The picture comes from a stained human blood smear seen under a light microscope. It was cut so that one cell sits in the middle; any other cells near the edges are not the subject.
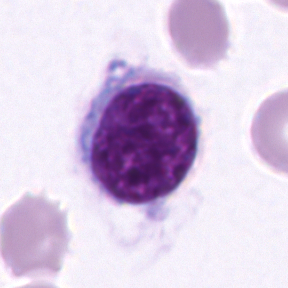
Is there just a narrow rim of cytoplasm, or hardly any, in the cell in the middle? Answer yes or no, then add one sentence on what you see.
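Yes. The cytoplasm is scant and pale blue-grey.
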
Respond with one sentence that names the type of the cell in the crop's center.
In the middle of this smear crop is a plasma cell.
